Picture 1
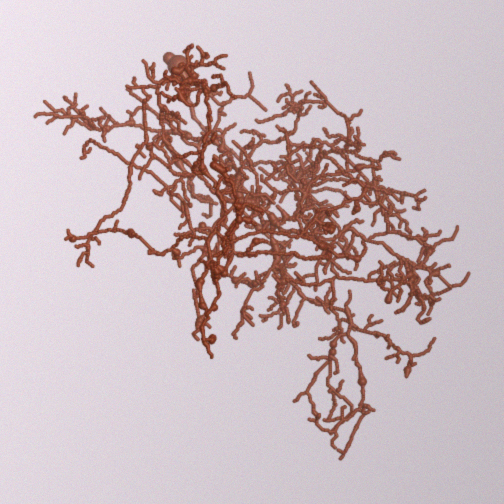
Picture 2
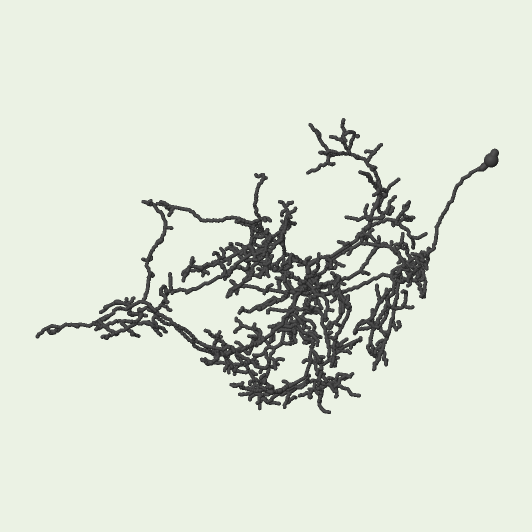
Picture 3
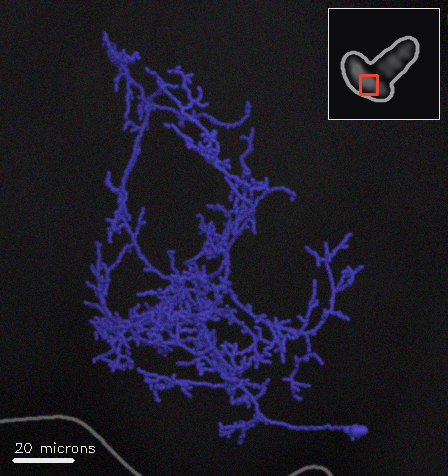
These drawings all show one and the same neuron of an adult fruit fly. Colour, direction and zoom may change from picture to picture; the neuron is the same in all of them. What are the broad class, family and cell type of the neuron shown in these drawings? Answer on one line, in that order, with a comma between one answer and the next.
central-brain intrinsic neuron, hemilineage VLPl2_medial, AVLP179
